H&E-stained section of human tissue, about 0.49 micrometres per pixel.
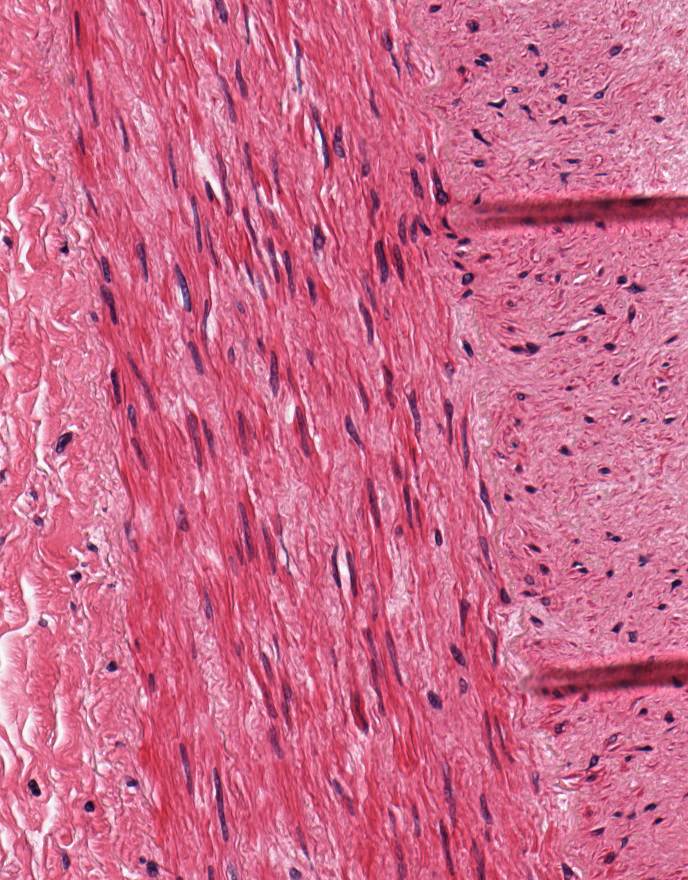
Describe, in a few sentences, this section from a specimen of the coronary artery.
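A broad, slightly tilted band of smooth muscle runs from top to bottom, paler tissue flanking it. It stains deeper red-pink than the tissue to its right; elongated, cigar-shaped nuclei each lie along their cell. At the left edge are wavy, pale pink collagen fibres with few nuclei.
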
